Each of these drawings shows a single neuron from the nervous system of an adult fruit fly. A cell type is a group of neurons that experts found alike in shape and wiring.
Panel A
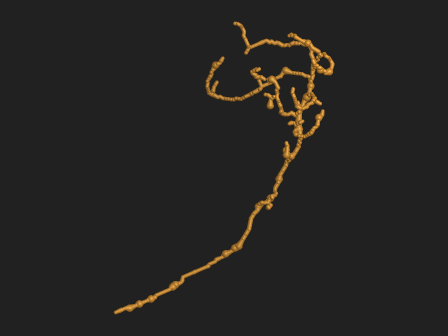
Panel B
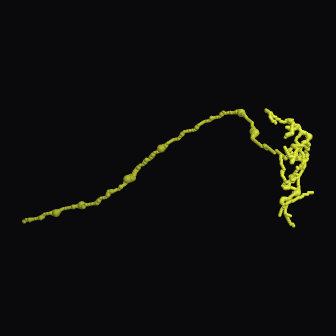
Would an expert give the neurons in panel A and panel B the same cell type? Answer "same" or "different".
same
